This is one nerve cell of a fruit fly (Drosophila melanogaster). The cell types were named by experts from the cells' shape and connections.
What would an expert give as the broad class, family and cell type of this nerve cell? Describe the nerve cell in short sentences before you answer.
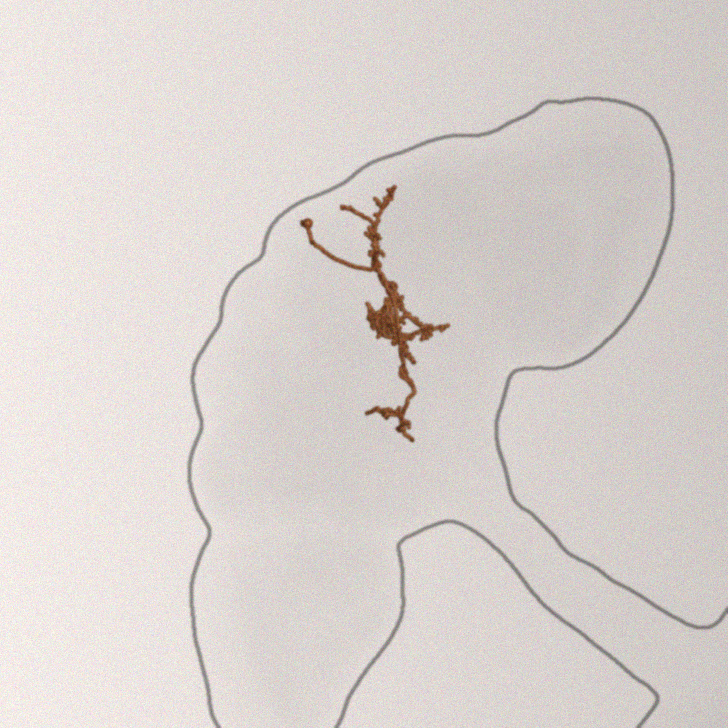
It is in the brain and does not reach the nerve cord. In this view it is taller than it is wide. It is a central-brain intrinsic neuron. The family is hemilineage SMPad2. The cell type is VES200m.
